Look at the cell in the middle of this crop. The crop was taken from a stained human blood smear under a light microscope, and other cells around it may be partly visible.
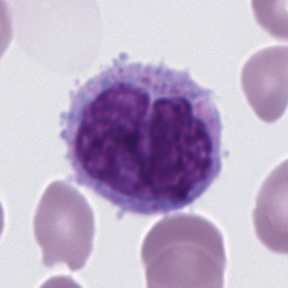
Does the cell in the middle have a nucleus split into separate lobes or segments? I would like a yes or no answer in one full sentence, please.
Yes, what this cell has is a nucleus split into segments.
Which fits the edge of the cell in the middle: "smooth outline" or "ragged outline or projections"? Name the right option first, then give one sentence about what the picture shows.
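Ragged outline or projections. The cell outline is roughly round but its edge is ragged rather than smooth.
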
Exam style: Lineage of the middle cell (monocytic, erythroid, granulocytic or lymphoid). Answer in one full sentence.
The cell occupying the middle of the crop is classified within the monocytic lineage.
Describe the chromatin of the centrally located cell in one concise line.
Check the chromatin: it is fine and not coarsely clumped.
